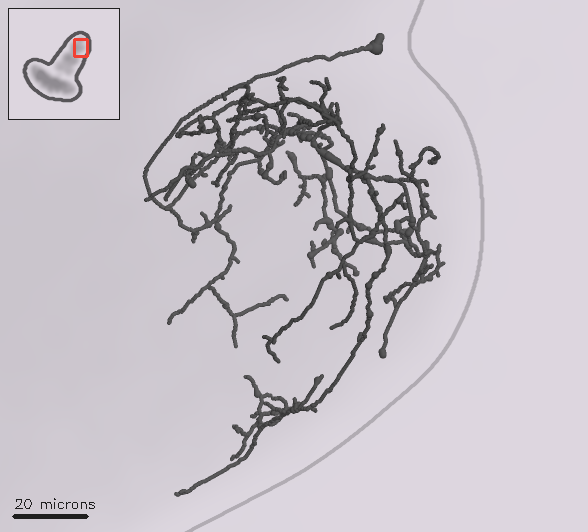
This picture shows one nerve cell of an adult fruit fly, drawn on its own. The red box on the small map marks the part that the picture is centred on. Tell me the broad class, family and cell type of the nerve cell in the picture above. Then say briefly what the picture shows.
It is a nerve-cord intrinsic neuron. Its family is hemilineage 03A. The cell type is IN03A068. From top to bottom in the picture it spans about 130 microns. Dozens of branch ends can be seen.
